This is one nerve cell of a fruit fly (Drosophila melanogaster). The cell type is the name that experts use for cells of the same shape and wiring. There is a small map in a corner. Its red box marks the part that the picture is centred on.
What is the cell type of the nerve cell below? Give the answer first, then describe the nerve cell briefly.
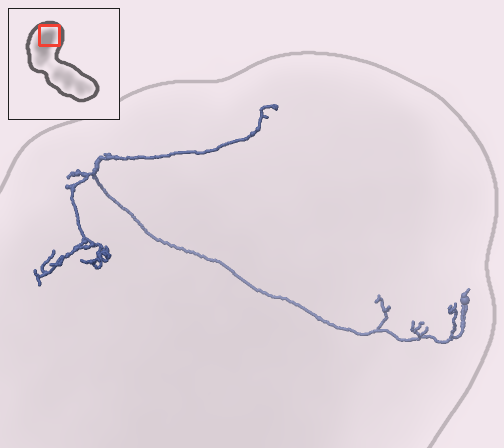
The cell type is KCa'b'-ap1. Its broad class is central-brain intrinsic neuron. In this view it is wider than it is tall.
